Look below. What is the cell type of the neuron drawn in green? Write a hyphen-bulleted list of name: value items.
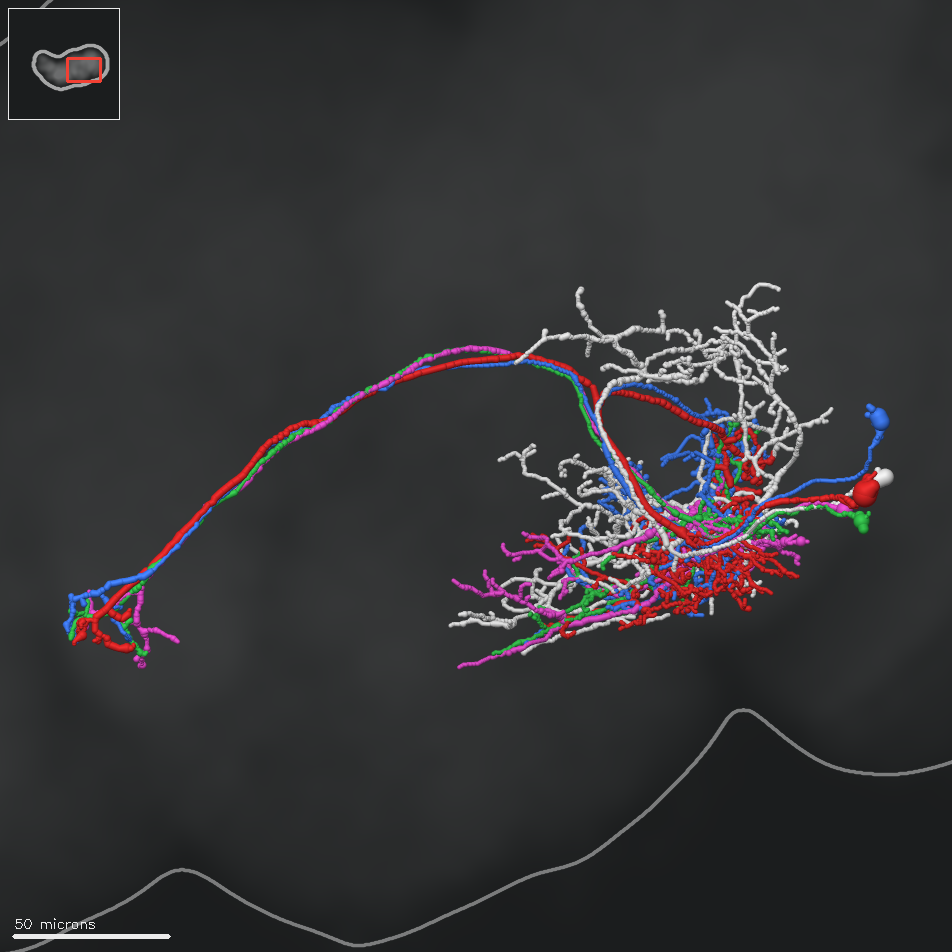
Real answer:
- cell type: CB1702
